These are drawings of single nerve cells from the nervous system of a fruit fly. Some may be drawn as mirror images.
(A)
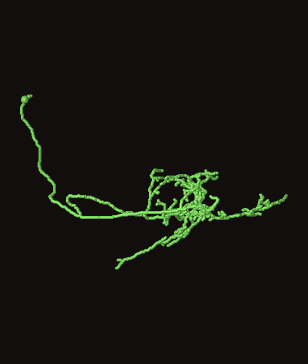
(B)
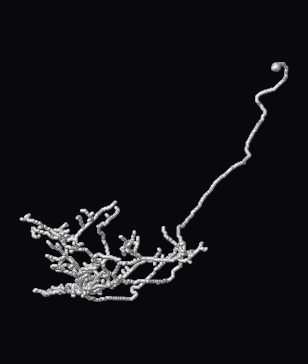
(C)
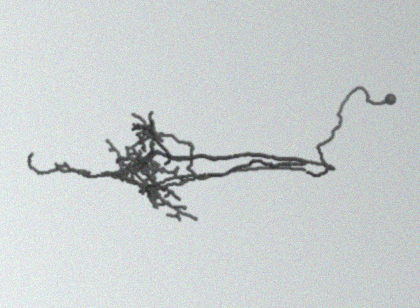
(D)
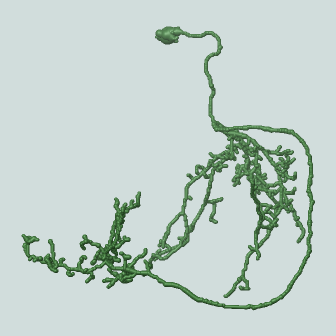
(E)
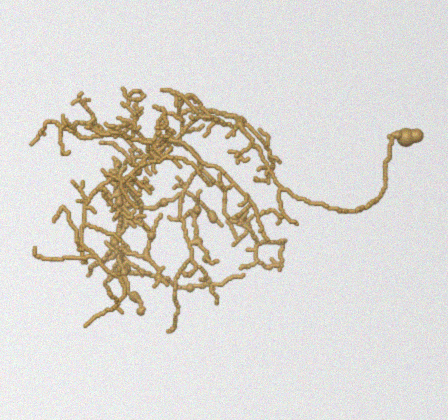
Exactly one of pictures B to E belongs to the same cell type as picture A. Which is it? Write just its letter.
C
